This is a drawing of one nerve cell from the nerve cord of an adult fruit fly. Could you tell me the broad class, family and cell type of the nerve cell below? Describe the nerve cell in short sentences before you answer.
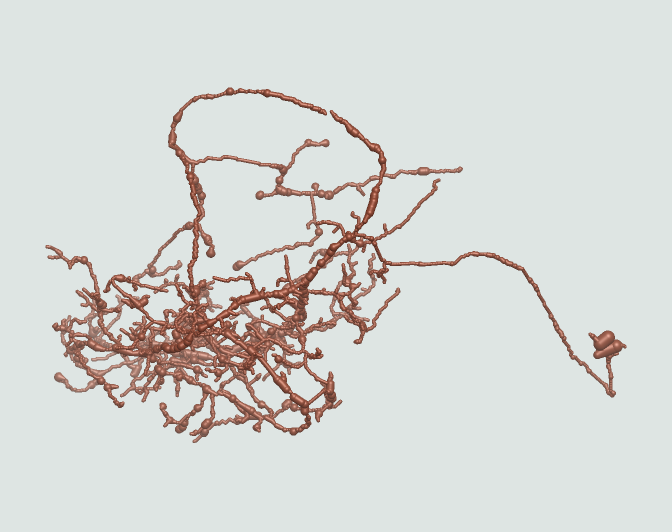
As drawn here it is wider than it is tall. It is a nerve-cord intrinsic neuron. Its family is hemilineage 01A. It is of cell type IN01A032.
